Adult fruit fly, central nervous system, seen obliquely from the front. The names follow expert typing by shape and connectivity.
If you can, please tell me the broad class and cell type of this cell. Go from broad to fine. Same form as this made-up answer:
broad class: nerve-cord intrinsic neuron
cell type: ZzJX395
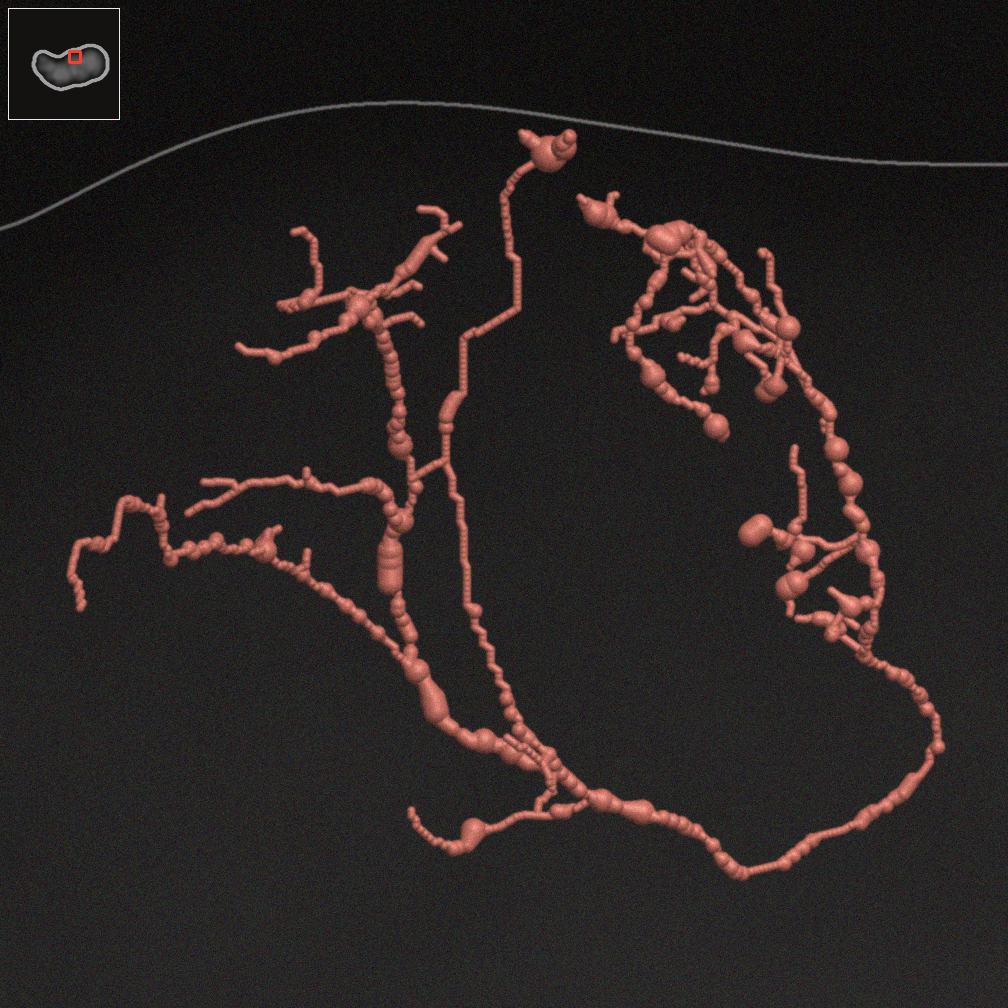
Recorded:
broad class: central-brain intrinsic neuron
cell type: CB4022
